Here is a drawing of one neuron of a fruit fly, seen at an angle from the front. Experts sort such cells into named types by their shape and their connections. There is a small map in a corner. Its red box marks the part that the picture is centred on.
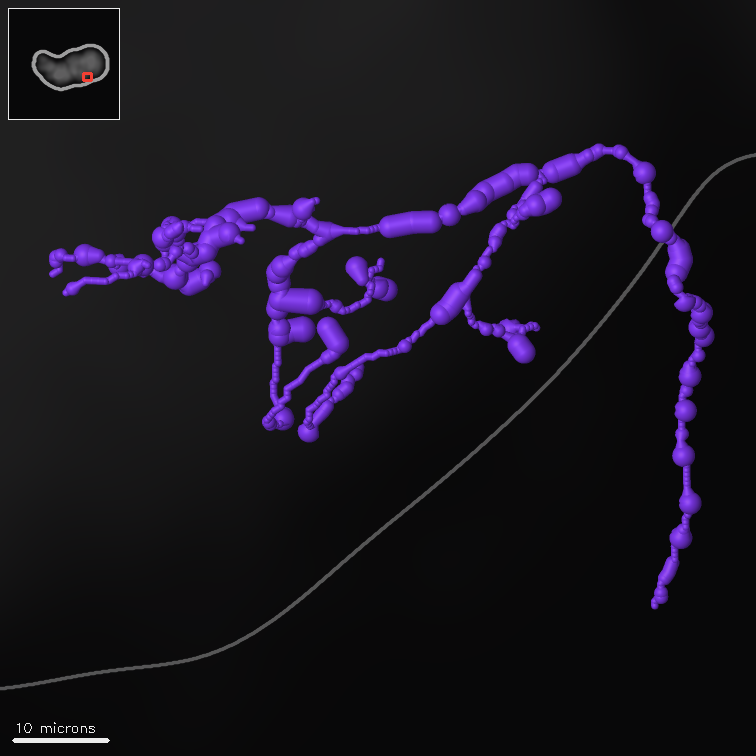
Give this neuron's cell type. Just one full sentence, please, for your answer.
Under the cell type PhG2 falls this neuron.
